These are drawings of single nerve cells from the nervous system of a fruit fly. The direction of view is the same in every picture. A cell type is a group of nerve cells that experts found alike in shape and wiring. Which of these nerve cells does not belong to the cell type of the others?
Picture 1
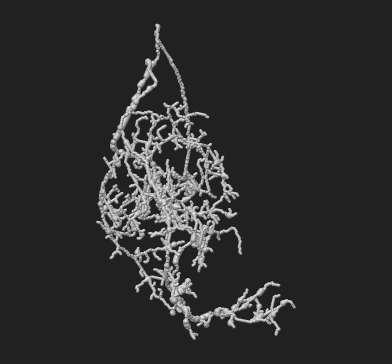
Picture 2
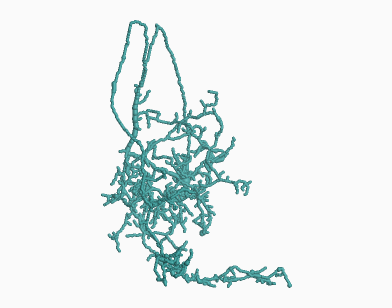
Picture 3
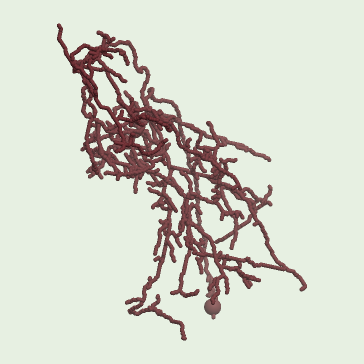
3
